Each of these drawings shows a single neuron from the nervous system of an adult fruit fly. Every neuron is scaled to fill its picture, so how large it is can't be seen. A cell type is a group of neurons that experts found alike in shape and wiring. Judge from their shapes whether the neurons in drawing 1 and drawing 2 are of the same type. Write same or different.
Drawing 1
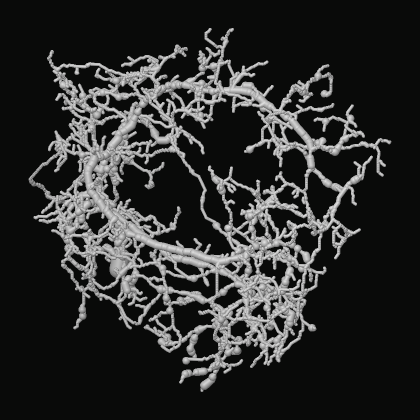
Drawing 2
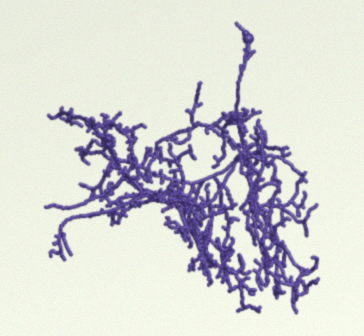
same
